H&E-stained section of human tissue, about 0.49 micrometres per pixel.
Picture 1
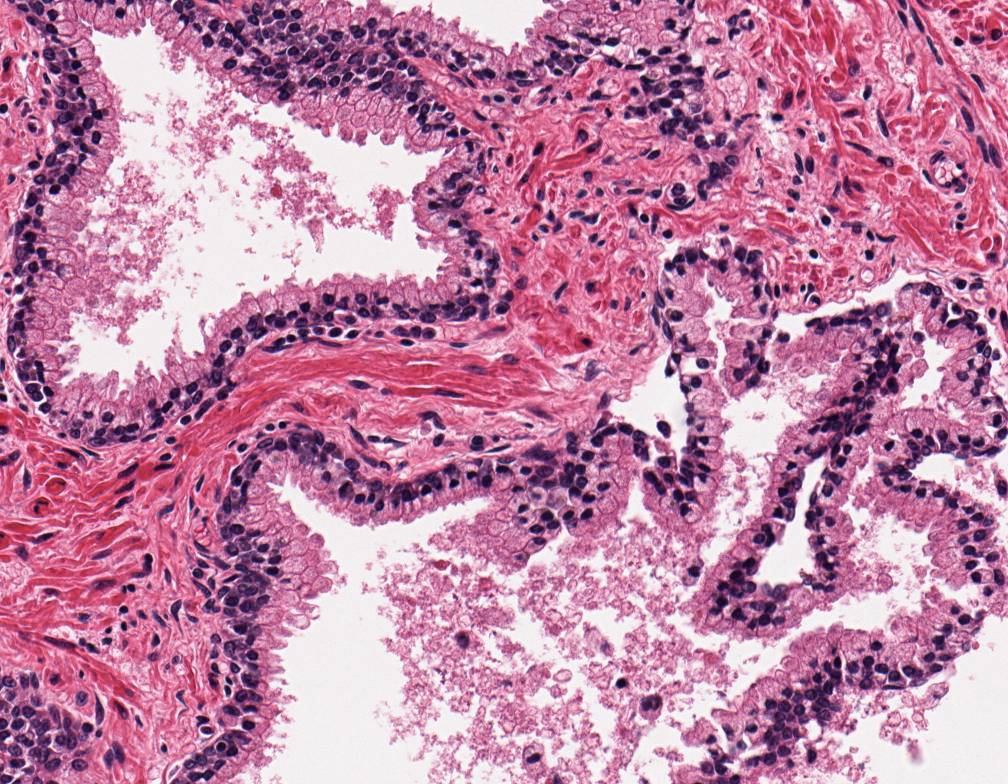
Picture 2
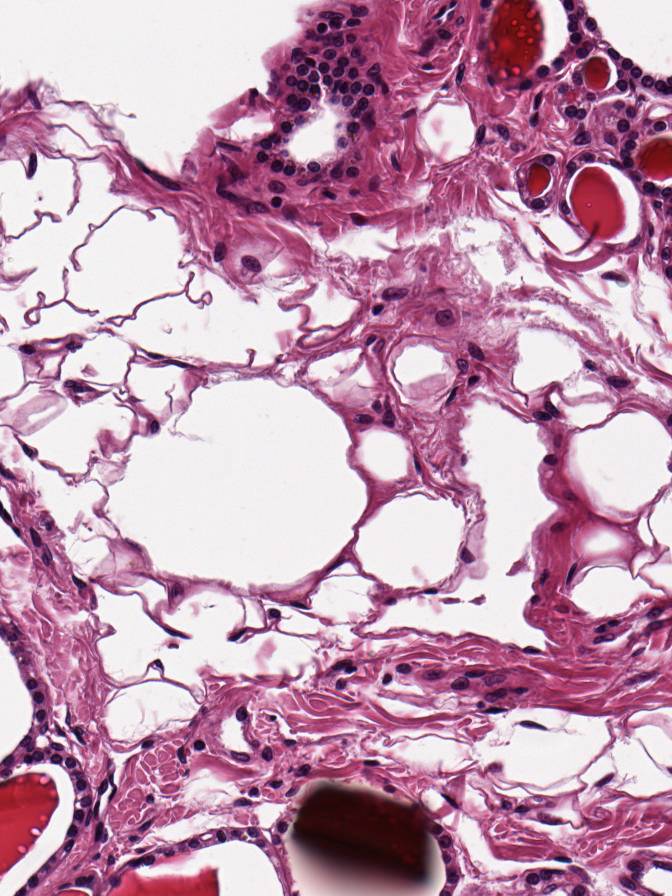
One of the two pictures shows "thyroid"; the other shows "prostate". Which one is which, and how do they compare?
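Quickly: picture 1 is the prostate, picture 2 the thyroid. The prostate has irregular glandular spaces split by a band of pink stroma running from the left edge toward the centre, and that band holds bright pink smooth muscle bundles with elongated nuclei, running roughly horizontally. On the right the glands have infolded, branching outlines with papillary projections into the lumen, and the epithelial nuclei are dark and crowded toward the cell base, away from the lumen. In the thyroid, the middle is loose tissue full of clear empty spaces, separated by thin pink septa bearing only scattered flattened nuclei. Small round units holding red material sit at the top right and bottom edges, and near the top centre small round dark nuclei are crowded densely together.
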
